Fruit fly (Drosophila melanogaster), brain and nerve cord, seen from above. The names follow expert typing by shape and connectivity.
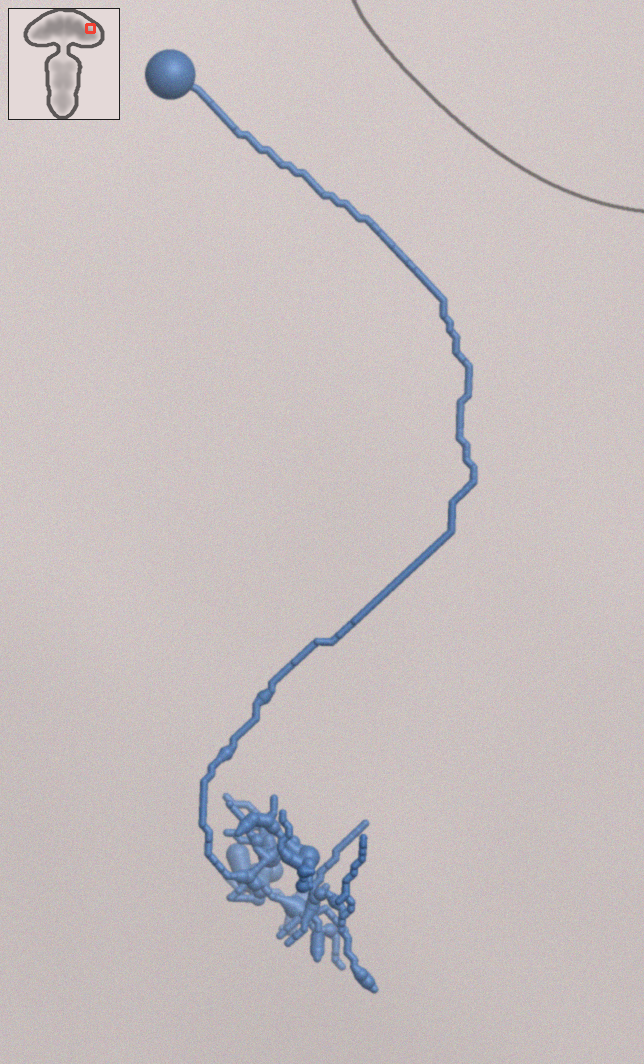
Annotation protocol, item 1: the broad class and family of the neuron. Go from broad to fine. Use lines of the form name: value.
broad class: optic-lobe intrinsic neuron
family: Cm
